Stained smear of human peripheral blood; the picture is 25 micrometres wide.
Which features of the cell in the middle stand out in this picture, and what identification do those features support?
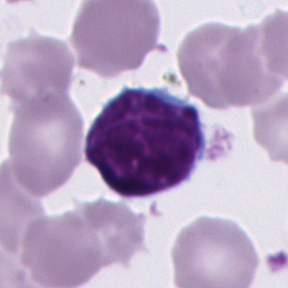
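A round nucleus, about 10 micrometres across, fills almost the whole cell, leaving only a very thin rim of cytoplasm. Its chromatin is dark purple and densely clumped. No nucleoli can be seen in the nucleus. There are no vacuoles in the cell. The cell is a typical lymphocyte.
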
